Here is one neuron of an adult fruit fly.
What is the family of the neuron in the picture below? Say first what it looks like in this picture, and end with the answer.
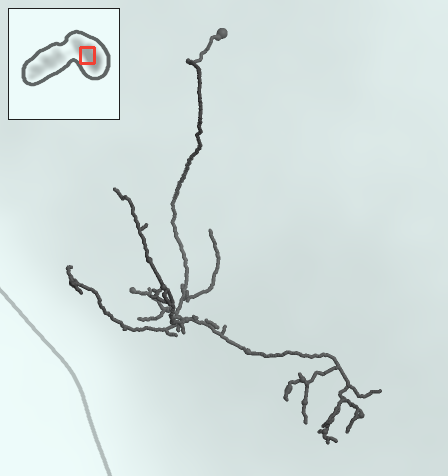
The cell body can be seen at the top of the picture. As drawn here it is taller than it is wide. Its broad class is central-brain intrinsic neuron. The family is hemilineage VPNl&d1_dorsal.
